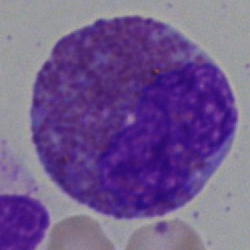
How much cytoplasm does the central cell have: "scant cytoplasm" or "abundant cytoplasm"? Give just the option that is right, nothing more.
Abundant cytoplasm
